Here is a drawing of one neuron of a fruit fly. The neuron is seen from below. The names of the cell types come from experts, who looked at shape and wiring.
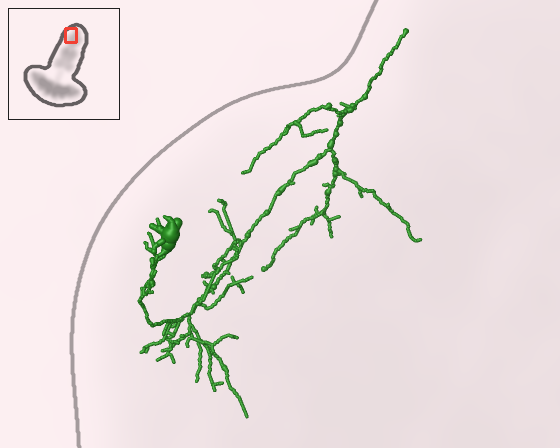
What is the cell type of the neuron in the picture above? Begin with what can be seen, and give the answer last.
The picture shows dozens of branch ends. As drawn here it is taller than it is wide. Its broad class is motor neuron of the nerve cord. Its cell type is Acc. tr flexor MN.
